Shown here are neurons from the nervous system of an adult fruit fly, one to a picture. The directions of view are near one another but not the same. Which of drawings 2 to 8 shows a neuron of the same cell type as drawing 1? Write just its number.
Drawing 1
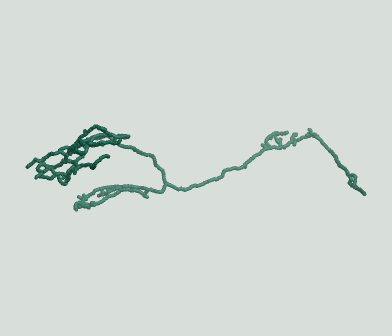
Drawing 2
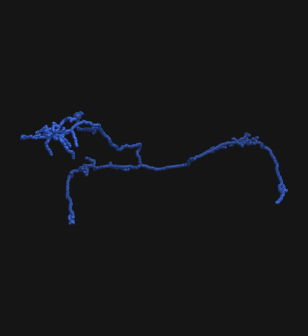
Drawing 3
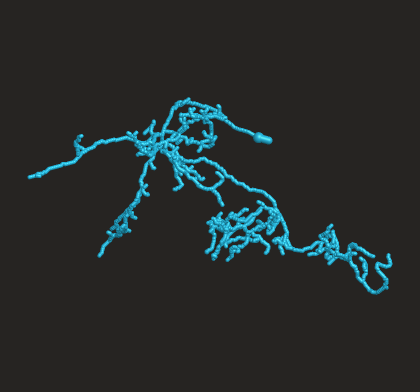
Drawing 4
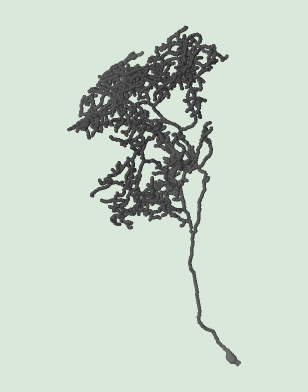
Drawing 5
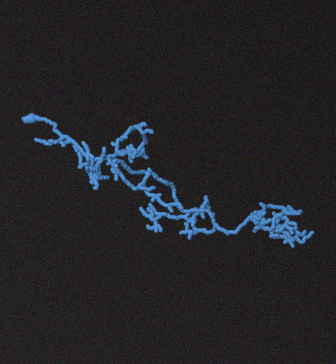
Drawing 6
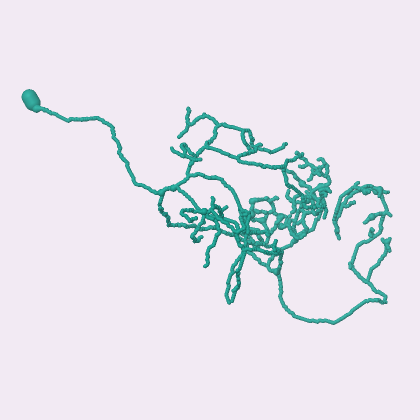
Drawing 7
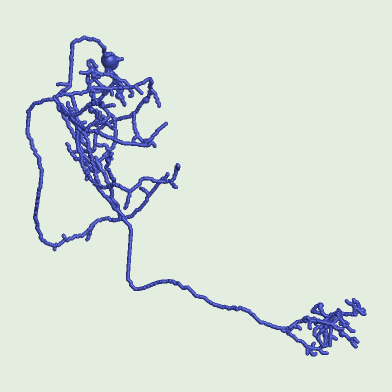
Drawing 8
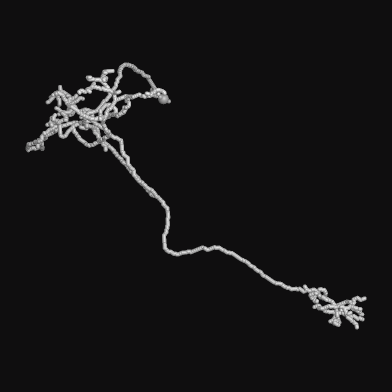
2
